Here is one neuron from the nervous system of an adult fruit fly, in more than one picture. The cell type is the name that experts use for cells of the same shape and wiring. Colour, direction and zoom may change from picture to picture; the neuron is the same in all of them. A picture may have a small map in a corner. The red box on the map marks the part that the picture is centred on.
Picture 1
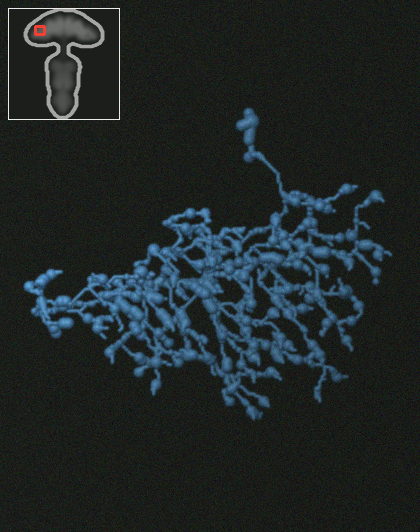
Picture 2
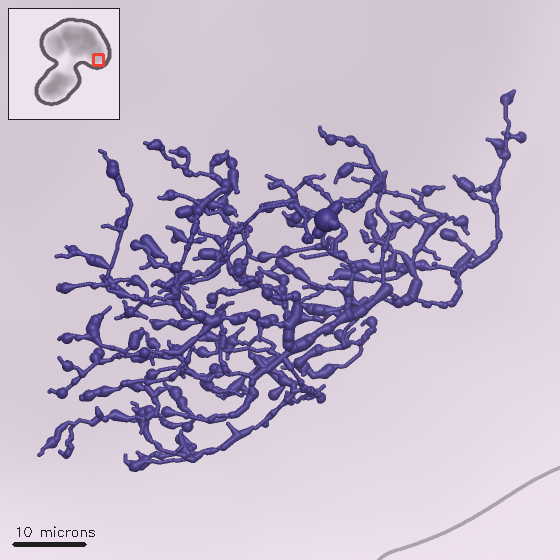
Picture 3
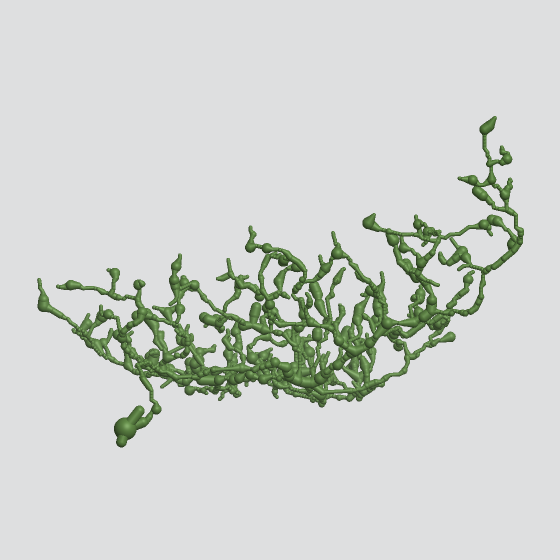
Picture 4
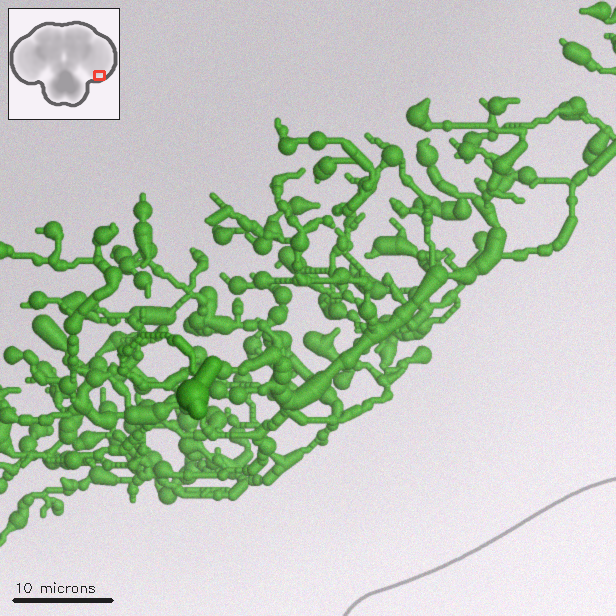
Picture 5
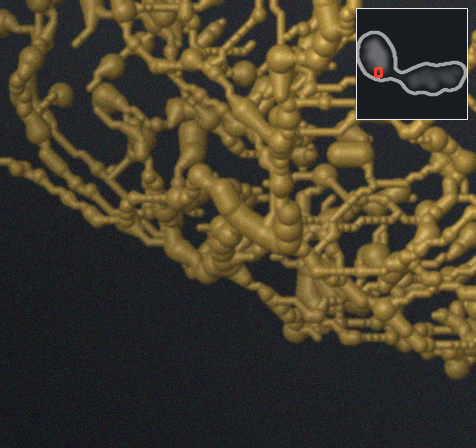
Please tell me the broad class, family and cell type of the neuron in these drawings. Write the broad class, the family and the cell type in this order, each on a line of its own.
optic-lobe intrinsic neuron
Dm
Dm6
